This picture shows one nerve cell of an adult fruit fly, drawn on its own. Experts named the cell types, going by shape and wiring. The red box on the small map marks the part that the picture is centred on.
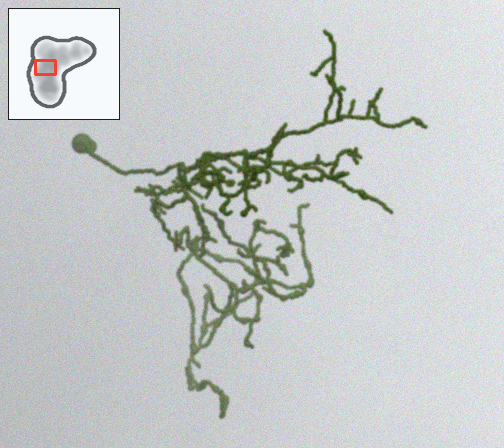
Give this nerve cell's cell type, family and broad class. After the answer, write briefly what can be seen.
The cell type is LAL056. Its family is hemilineage LALa1_anterior. Its broad class is central-brain intrinsic neuron. Dozens of branch ends can be seen. In this view it is about as wide as it is tall.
